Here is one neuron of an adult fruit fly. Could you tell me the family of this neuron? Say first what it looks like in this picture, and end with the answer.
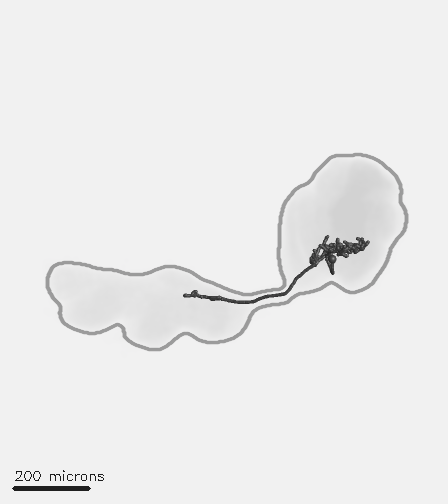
Its cell body lies on the right of the picture. By the scale bar it is about 500 microns wide in this view. It is a descending neuron. The family is hemilineage LB7.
